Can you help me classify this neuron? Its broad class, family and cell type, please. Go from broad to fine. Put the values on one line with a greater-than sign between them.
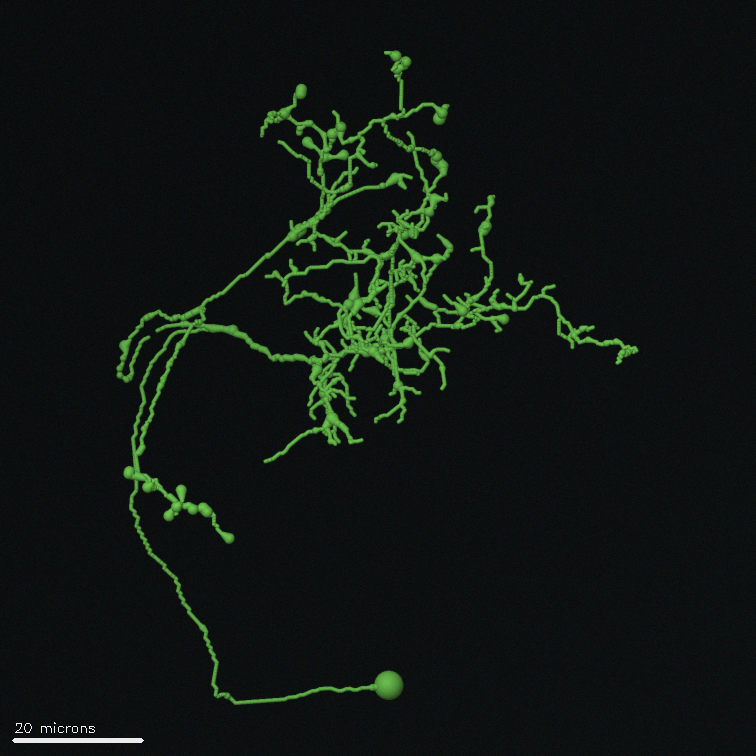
nerve-cord intrinsic neuron > hemilineage 01B > IN01B043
